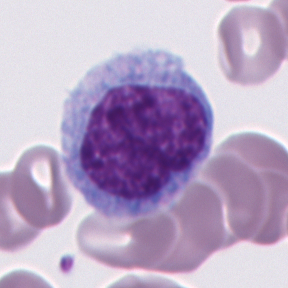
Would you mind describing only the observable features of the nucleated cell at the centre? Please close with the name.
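This cell has a roughly round outline. Its edge appears finely frayed rather than smooth, most visibly along the top. The nucleus is also roughly round and is not divided into lobes. No clear vacuoles are seen in the cytoplasm. The cell is a monocyte.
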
